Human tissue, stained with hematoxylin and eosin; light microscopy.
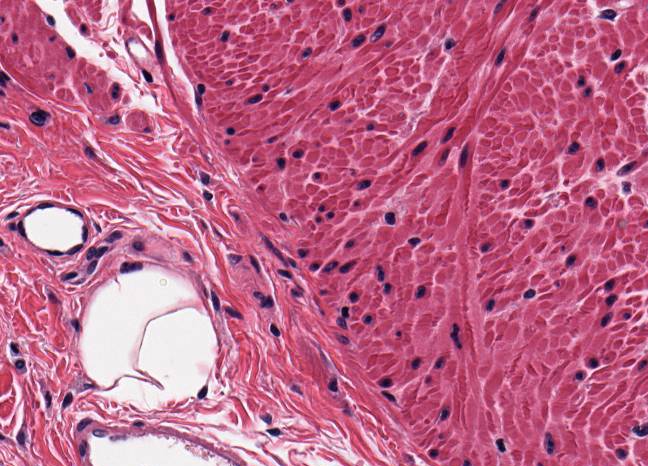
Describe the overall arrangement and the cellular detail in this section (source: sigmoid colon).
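The field is divided between smooth muscle, occupying the right two-thirds, and looser connective tissue in the lower left. On the right, most smooth muscle cells are cut across, forming small polygonal pink profiles; only a minority contain a small dark central nucleus. This connective tissue consists of wavy pink collagen bundles with scattered elongated dark nuclei.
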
